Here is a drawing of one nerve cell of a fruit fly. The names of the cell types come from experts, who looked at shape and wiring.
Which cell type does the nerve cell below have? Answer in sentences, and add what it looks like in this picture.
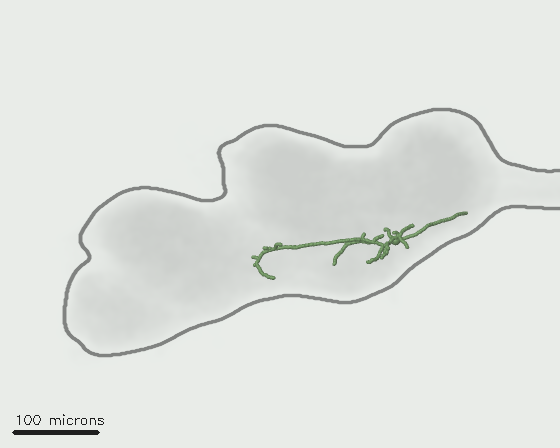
Its cell type is SNpp08. It is a sensory neuron entering the nerve cord. From left to right in the picture it spans about 250 microns. As drawn here it is more than twice as wide as it is tall.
